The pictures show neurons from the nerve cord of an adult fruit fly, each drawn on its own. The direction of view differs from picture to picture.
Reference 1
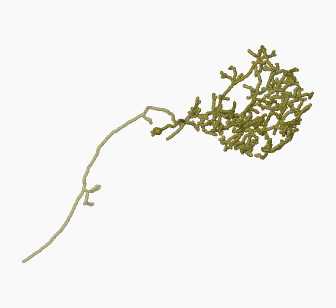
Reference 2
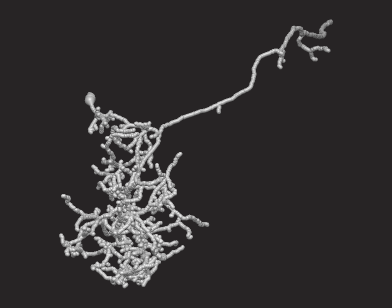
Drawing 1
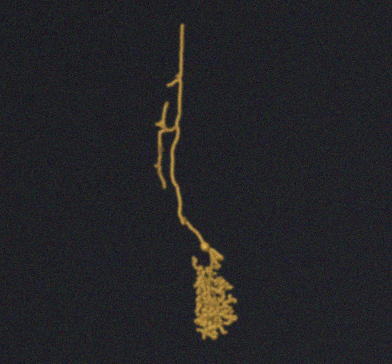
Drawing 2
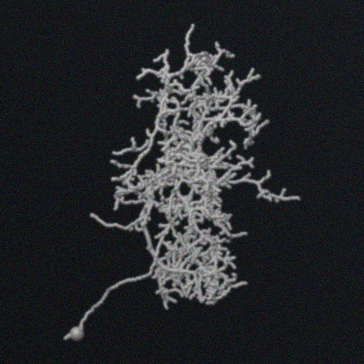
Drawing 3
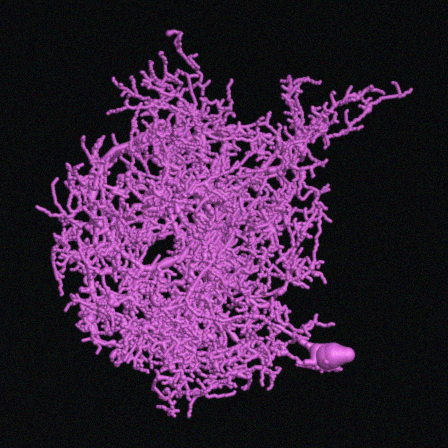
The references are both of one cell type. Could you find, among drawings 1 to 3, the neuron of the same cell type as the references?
1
